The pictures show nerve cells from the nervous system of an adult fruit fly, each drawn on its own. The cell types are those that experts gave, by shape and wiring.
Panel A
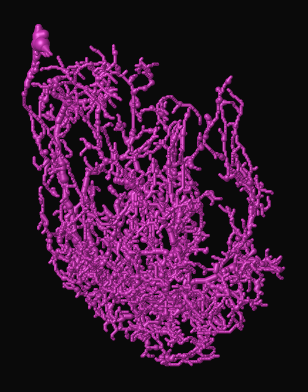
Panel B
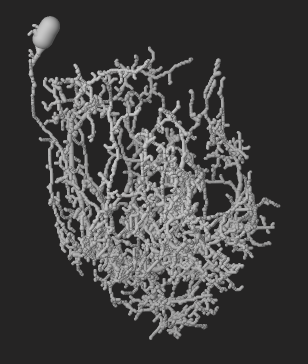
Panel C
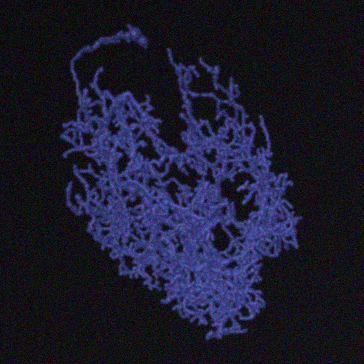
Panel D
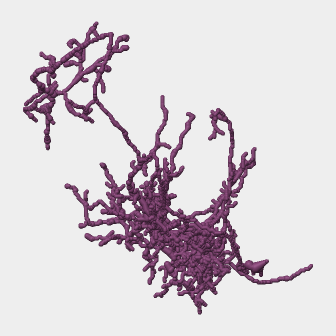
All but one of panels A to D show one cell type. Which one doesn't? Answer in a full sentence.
The nerve cell in panel D is of another cell type than the rest.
